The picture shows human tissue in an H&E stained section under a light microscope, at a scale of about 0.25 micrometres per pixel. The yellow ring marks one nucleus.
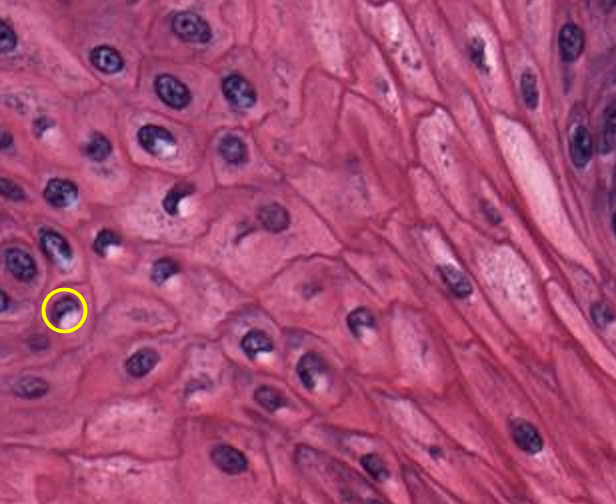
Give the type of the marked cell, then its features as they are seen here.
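The marked nucleus belongs to a squamous epithelial cell. A small pale, clear space sits against the lower side of the nucleus. The cytoplasm is pink and fairly plentiful, enclosed by a distinct many-sided outline. The cell lies packed edge to edge among similar many-sided cells, away from the flattened, elongated cells toward the right of the field.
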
